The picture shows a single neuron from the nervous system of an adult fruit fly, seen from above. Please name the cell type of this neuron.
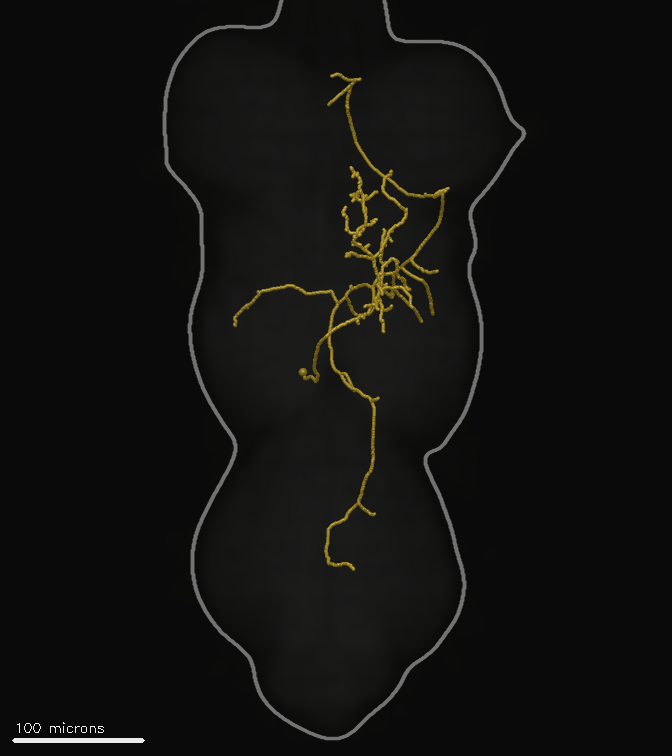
IN12B044_c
